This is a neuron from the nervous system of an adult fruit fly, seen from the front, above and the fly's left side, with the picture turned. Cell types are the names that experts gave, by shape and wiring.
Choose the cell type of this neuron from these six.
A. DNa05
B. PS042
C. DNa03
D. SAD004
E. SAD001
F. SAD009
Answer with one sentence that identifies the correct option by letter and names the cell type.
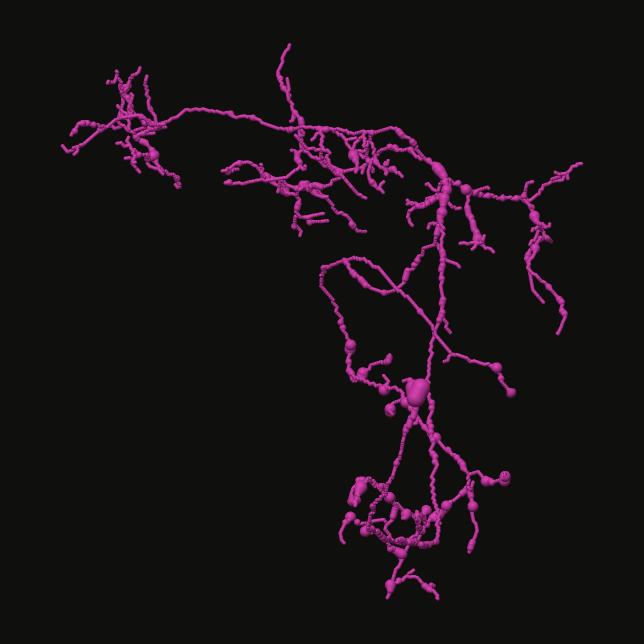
The cell type named SAD009, option F, describes the neuron.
